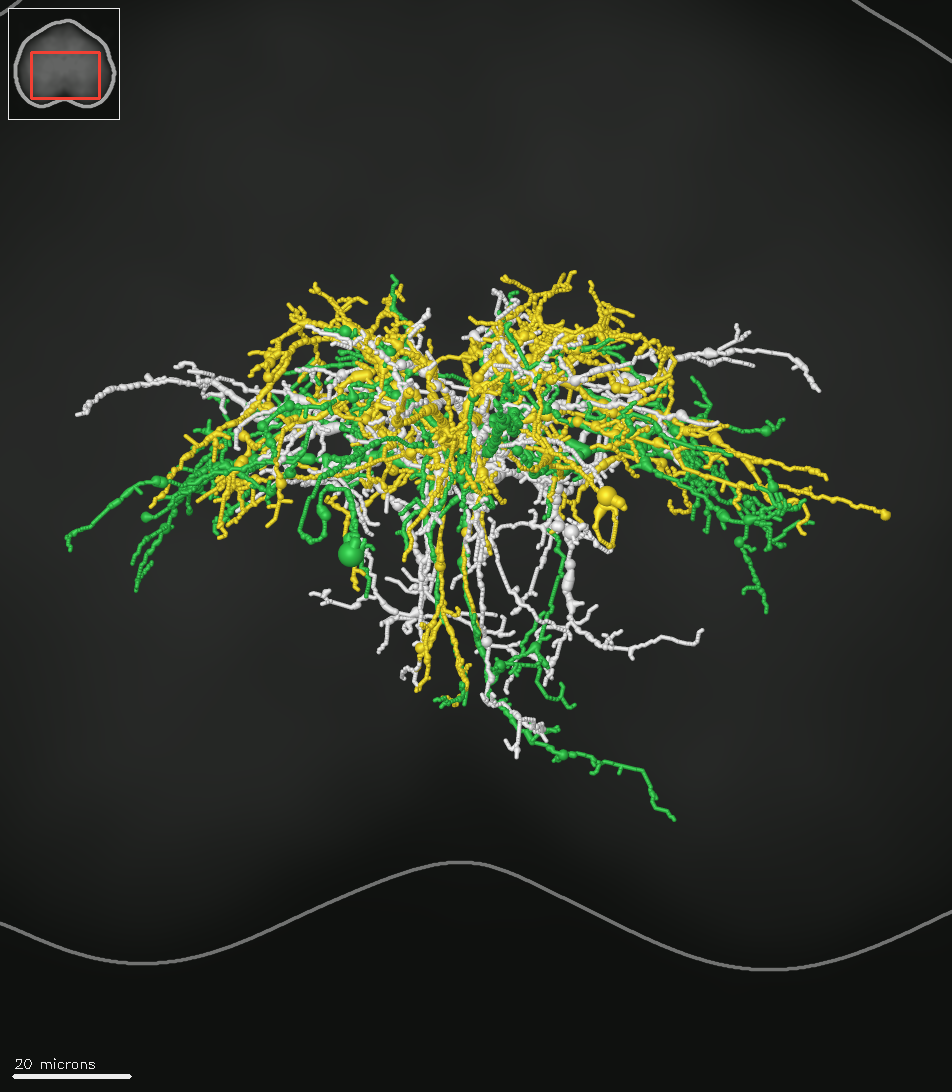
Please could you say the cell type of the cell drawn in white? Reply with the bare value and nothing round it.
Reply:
AN08B049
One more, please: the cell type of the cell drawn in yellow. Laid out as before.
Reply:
AN08B041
